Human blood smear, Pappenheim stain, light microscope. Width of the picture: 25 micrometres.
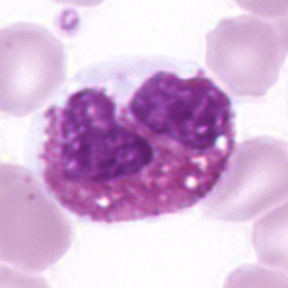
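Eosinophil, its cytoplasm densely packed with coarse pinkish-red granules. The nuclear lobes lie in the upper part of the cell with granular cytoplasm beneath them, while a pale strip with few granules runs along the top edge. A few small clear spots sit among the granules, mostly toward the right side.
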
